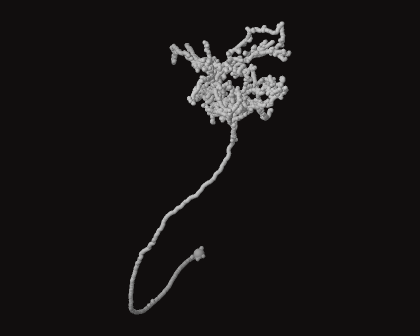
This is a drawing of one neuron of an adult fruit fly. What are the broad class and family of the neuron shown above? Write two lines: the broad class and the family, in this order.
central-brain intrinsic neuron
hemilineage MD3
